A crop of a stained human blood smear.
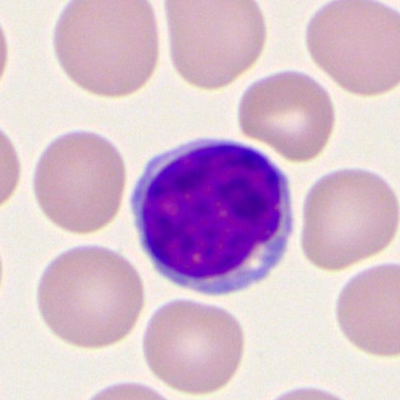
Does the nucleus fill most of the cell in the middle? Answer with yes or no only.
Yes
